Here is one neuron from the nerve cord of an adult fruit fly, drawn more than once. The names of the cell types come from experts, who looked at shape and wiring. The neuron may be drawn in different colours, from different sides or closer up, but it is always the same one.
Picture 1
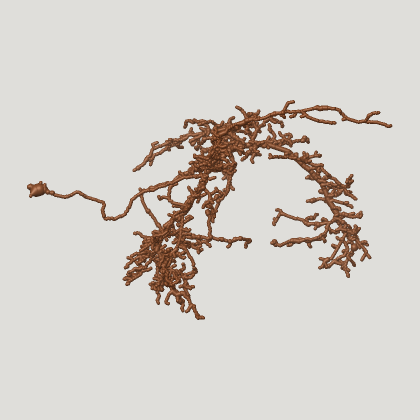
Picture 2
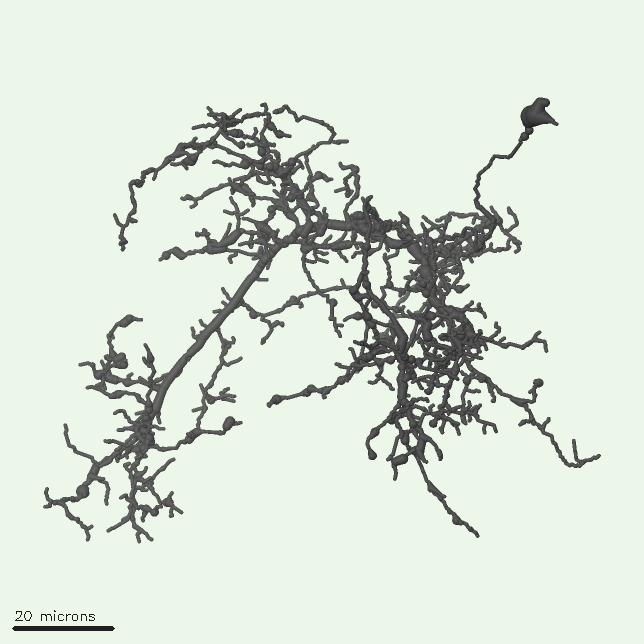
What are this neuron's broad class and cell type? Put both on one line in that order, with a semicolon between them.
nerve-cord intrinsic neuron; INXXX468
